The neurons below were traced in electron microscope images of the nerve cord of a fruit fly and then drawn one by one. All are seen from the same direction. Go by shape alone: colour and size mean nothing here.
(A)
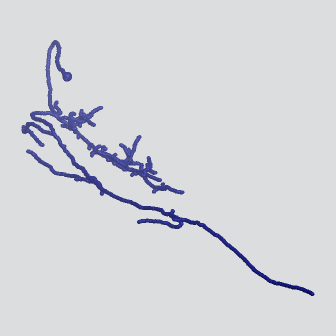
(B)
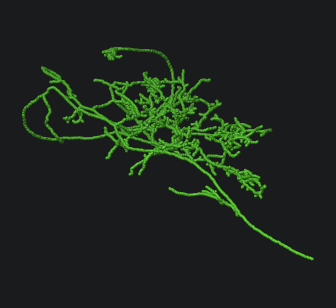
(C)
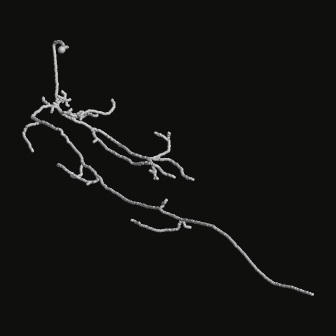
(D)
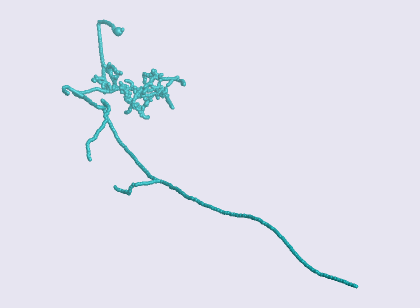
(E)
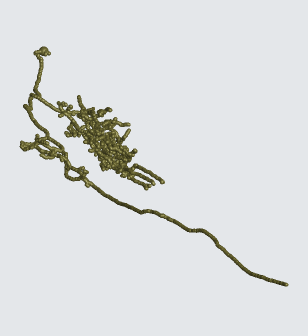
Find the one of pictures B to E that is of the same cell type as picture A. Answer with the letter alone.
C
